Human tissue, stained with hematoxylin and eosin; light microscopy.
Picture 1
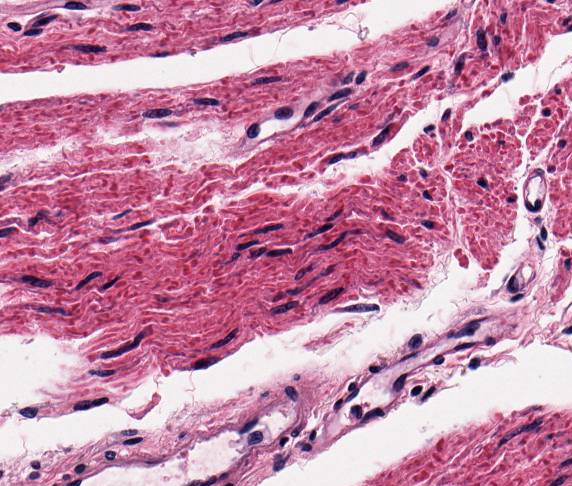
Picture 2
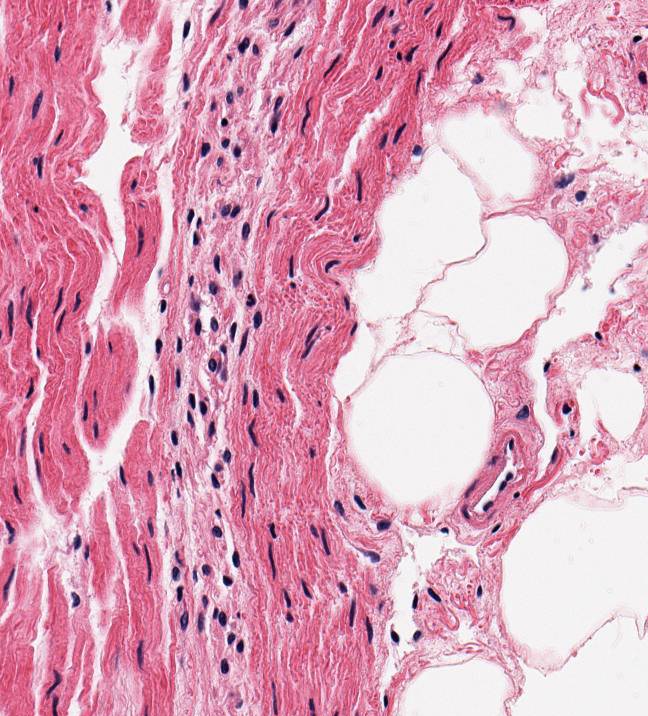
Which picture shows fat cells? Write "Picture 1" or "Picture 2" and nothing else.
Picture 2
